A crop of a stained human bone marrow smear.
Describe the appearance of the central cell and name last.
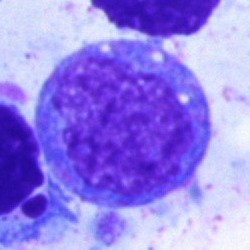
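Look at the chromatin: it is mottled, dark clumps separated by lighter spaces. The cytoplasm shows no granules, though a few small clear vacuoles sit along the cell's upper edge. Darker-staining cells lie at the top and left edges of the picture. This is a promyelocyte.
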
